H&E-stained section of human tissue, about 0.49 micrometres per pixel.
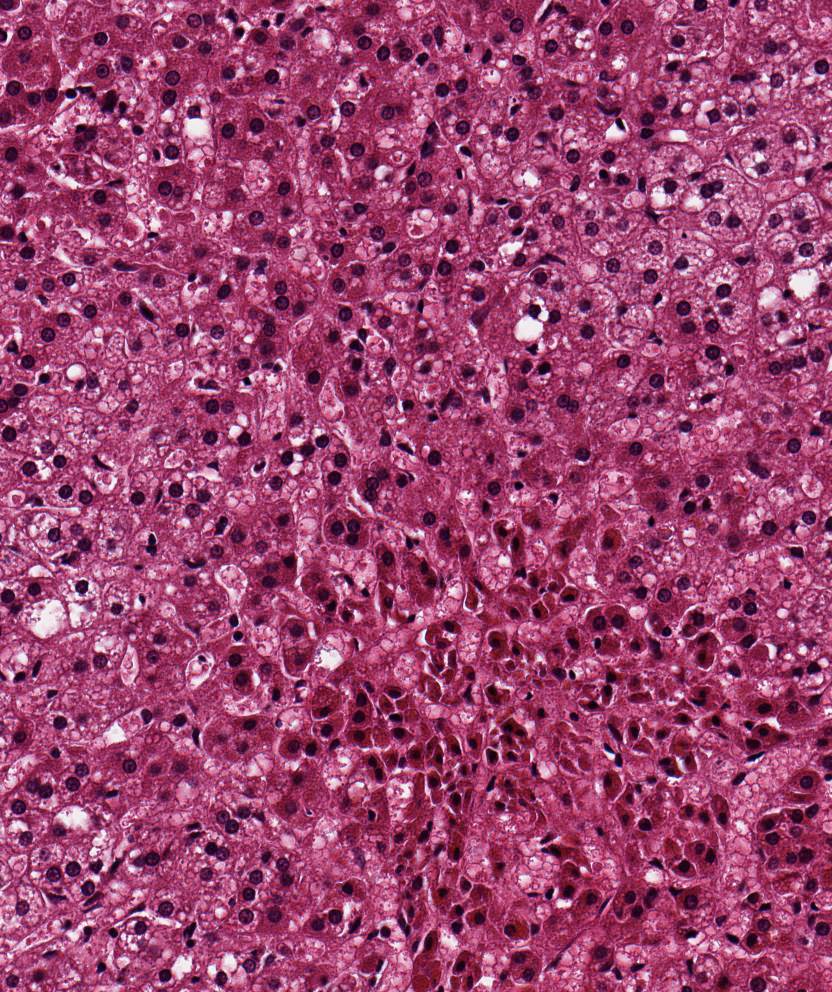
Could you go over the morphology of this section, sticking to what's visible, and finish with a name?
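First, large polygonal cells in closely packed plates fill the whole field. Next, cytoplasm: pale, finely vacuolated and foamy in most cells of the upper and left parts. Between the plates run narrow slit-like channels lined by cells with small flattened elongated nuclei. Last, no fibrous bands or connective tissue tracts cross the field. This is adrenal gland.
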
